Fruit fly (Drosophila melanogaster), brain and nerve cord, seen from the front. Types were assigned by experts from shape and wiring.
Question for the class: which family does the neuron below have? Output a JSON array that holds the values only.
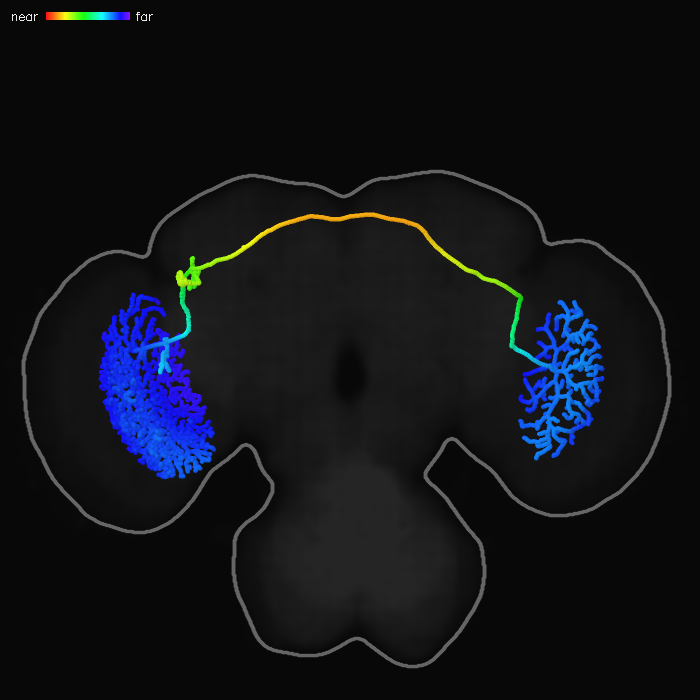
["H"]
